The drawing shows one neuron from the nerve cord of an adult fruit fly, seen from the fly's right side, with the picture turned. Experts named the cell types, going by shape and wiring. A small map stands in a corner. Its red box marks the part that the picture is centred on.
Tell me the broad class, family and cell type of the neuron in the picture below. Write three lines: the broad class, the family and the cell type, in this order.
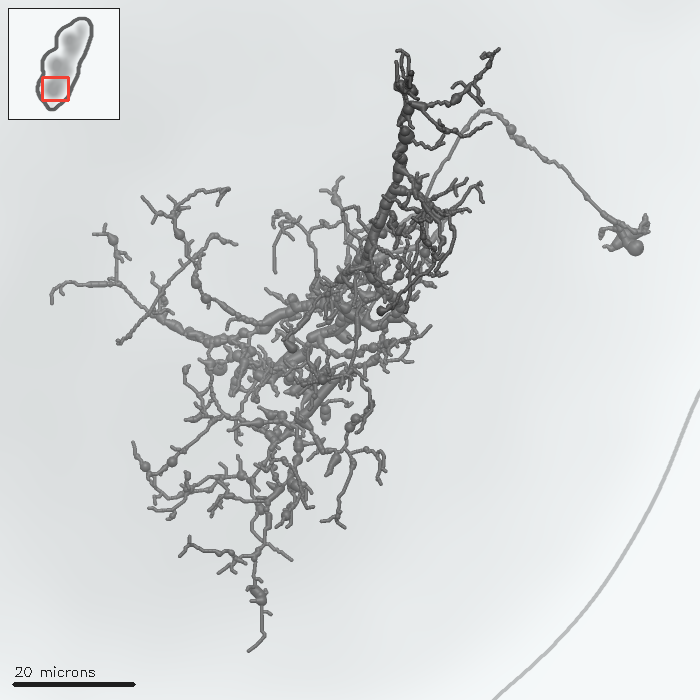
nerve-cord intrinsic neuron
hemilineage 21A
IN21A028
